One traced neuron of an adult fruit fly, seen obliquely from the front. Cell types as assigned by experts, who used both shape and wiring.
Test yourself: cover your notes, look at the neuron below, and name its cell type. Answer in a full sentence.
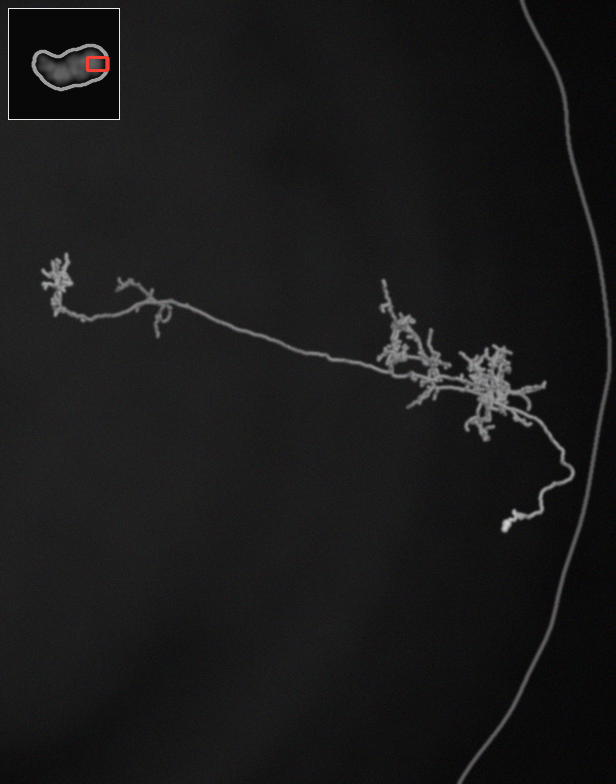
The cell type is TmY10.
